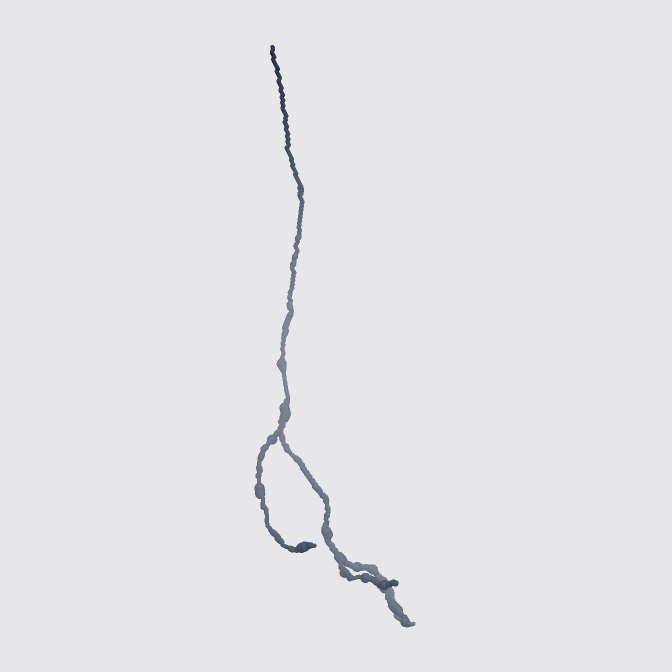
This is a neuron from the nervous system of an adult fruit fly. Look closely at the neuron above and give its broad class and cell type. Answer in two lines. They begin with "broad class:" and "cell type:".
broad class: sensory neuron entering the nerve cord
cell type: SNxx14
